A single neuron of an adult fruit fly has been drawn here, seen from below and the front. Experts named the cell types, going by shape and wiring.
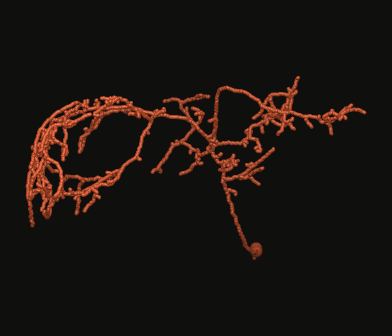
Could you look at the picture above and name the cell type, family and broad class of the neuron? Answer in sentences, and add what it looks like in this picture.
It is of cell type AVLP523. The family is hemilineage DL1_ventral. Its broad class is central-brain intrinsic neuron. Dozens of branch ends can be seen. As drawn here it is wider than it is tall.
